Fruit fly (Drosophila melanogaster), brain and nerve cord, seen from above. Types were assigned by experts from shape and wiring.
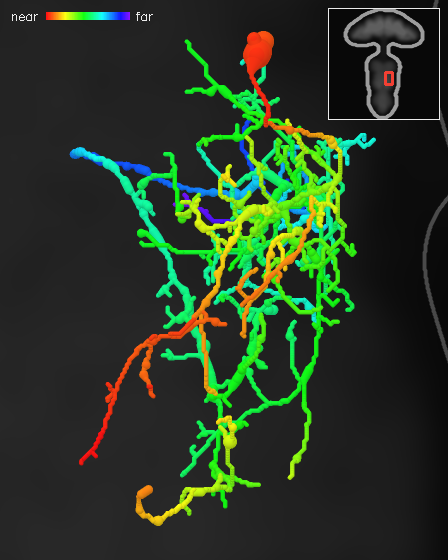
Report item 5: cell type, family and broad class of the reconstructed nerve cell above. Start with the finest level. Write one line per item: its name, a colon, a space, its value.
cell type: IN17A055
family: hemilineage 17A
broad class: nerve-cord intrinsic neuron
